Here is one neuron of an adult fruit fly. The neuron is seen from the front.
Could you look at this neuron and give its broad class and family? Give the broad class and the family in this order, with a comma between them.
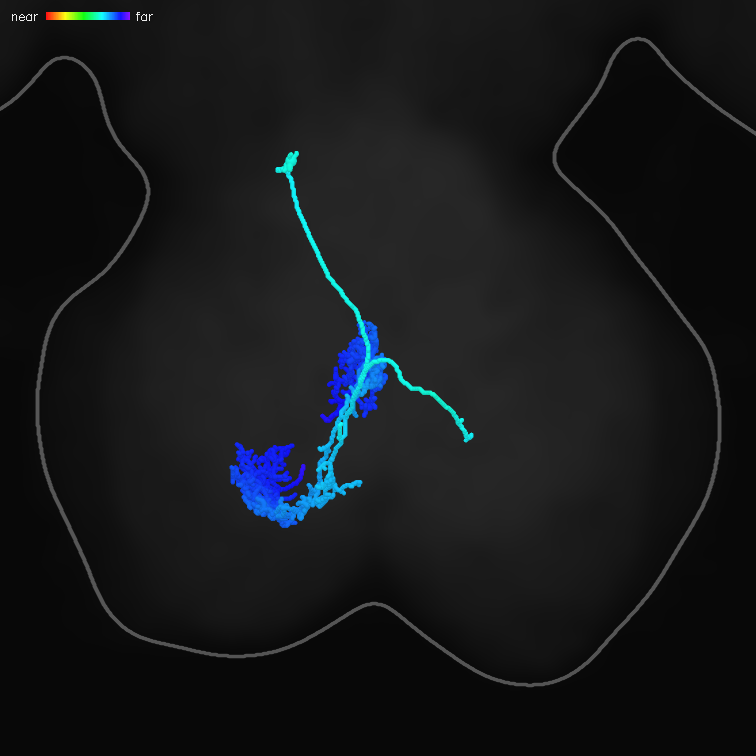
nerve-cord intrinsic neuron, hemilineage 23B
